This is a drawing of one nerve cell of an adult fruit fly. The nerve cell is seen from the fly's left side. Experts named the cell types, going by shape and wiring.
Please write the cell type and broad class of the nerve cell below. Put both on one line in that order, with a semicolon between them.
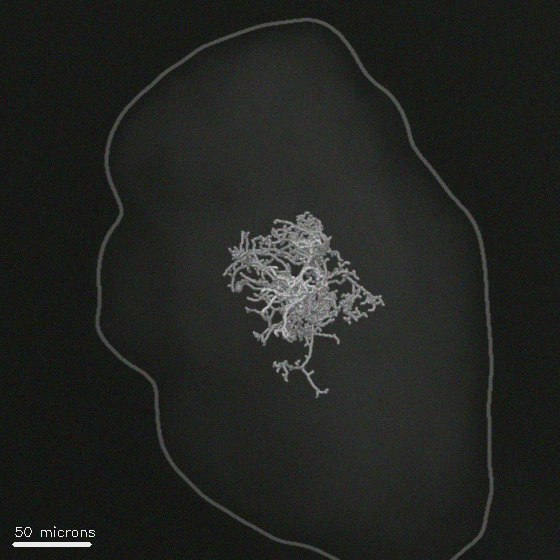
PVLP151; central-brain intrinsic neuron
